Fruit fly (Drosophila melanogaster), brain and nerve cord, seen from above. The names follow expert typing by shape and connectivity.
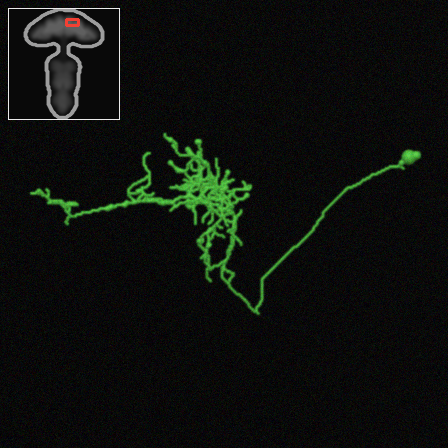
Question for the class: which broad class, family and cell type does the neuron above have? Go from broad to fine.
central-brain intrinsic neuron; hemilineage LALa1_anterior; CB2936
